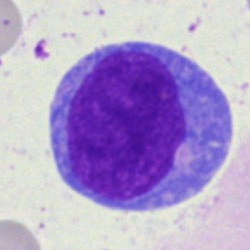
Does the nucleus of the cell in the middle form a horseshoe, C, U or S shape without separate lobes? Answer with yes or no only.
No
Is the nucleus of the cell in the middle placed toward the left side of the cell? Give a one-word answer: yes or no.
Yes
